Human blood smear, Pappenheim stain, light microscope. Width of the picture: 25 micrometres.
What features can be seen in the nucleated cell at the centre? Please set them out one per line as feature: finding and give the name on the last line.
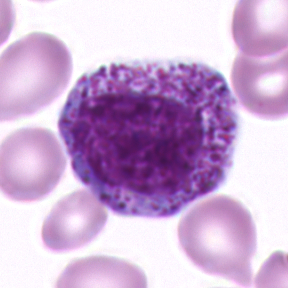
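Size: about 15 micrometres across
Outline: roughly round, with a few slightly flattened, angular stretches
Nucleus: sits toward the lower left
Cytoplasm: wider band along top and right; pale bluish-grey at lower left, where granules thin out
Neighbours: red cells lying close, none overlapping
Answer: promyelocyte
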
